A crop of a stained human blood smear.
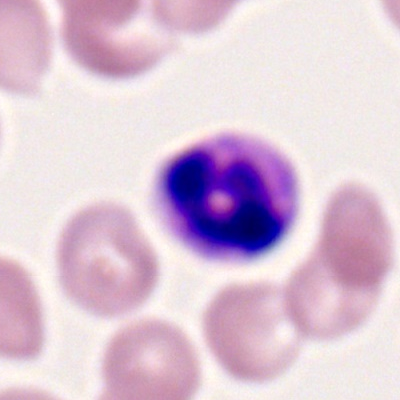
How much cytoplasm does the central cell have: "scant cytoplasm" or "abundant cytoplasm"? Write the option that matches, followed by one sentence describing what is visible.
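Scant cytoplasm. The nucleus fills most of the cell.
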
